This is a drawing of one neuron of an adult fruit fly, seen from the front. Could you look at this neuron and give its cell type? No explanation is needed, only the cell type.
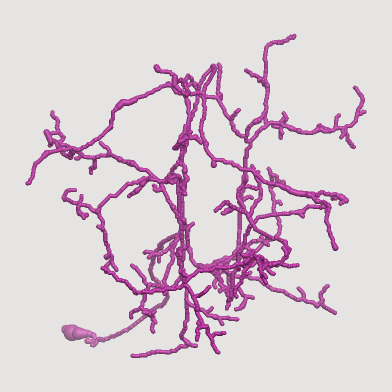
IN12A059_f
